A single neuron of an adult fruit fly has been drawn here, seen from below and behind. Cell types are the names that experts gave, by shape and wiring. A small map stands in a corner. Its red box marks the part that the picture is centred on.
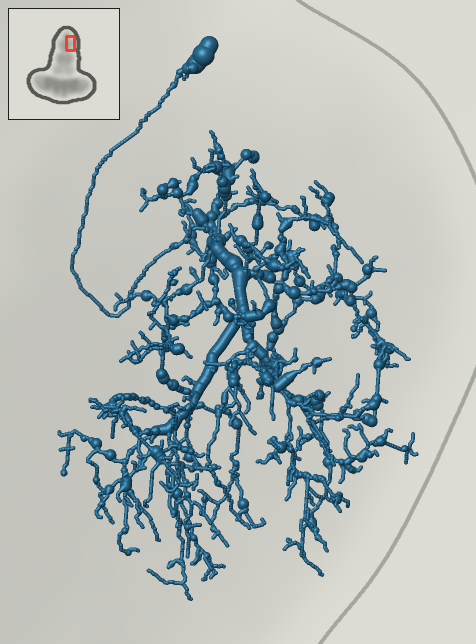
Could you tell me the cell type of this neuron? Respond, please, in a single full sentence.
The neuron here falls under cell type IN03A062_d.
